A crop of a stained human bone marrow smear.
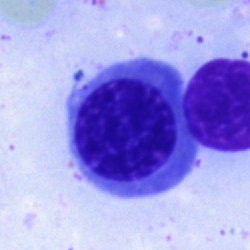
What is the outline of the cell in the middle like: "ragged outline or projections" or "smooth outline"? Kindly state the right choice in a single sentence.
What bounds the cell is a smooth, even outline.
